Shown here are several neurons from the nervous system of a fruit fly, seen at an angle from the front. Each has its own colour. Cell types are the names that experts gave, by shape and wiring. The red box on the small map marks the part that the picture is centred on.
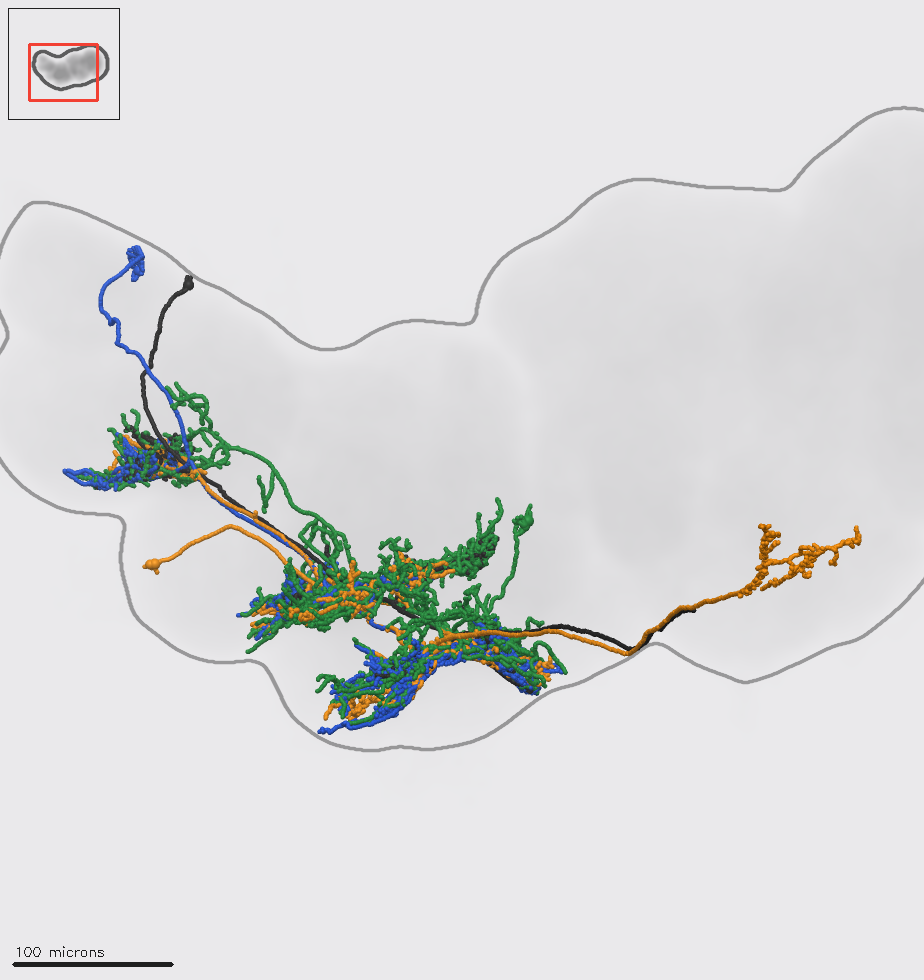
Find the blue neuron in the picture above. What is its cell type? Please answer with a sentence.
The cell type is IN05B011b.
